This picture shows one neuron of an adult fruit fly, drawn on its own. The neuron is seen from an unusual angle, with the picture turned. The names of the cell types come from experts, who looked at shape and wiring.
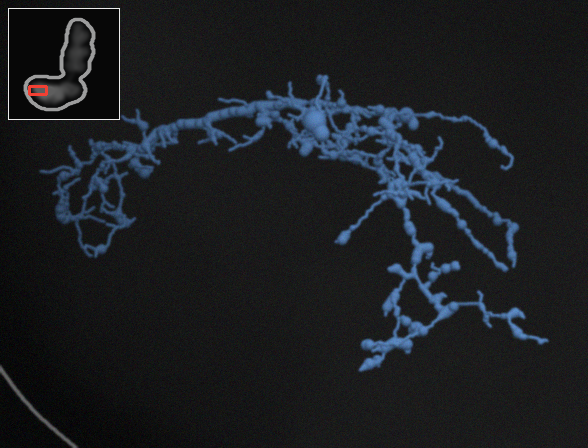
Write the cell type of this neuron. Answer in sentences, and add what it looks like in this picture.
It is of cell type SMP353. It is a central-brain intrinsic neuron. The cell body is at the top of the picture. The picture shows dozens of branch ends.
